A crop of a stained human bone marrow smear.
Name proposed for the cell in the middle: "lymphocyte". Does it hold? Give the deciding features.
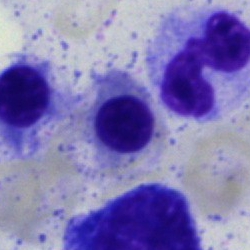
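Lymphocyte is not the right name here; this cell is an erythroblast. First point, the chromatin: it is dark purple and dense throughout the nucleus.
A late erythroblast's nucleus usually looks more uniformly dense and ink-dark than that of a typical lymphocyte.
That density speaks for erythroblast and against lymphocyte. Second point, the nucleolus: none can be seen.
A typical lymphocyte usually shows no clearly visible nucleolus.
So this point does not count against lymphocyte. Remaining points: the cytoplasm is pale greyish blue and forms a rim around the nucleus on every side, and the outline is roughly round with a faint, soft border.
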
